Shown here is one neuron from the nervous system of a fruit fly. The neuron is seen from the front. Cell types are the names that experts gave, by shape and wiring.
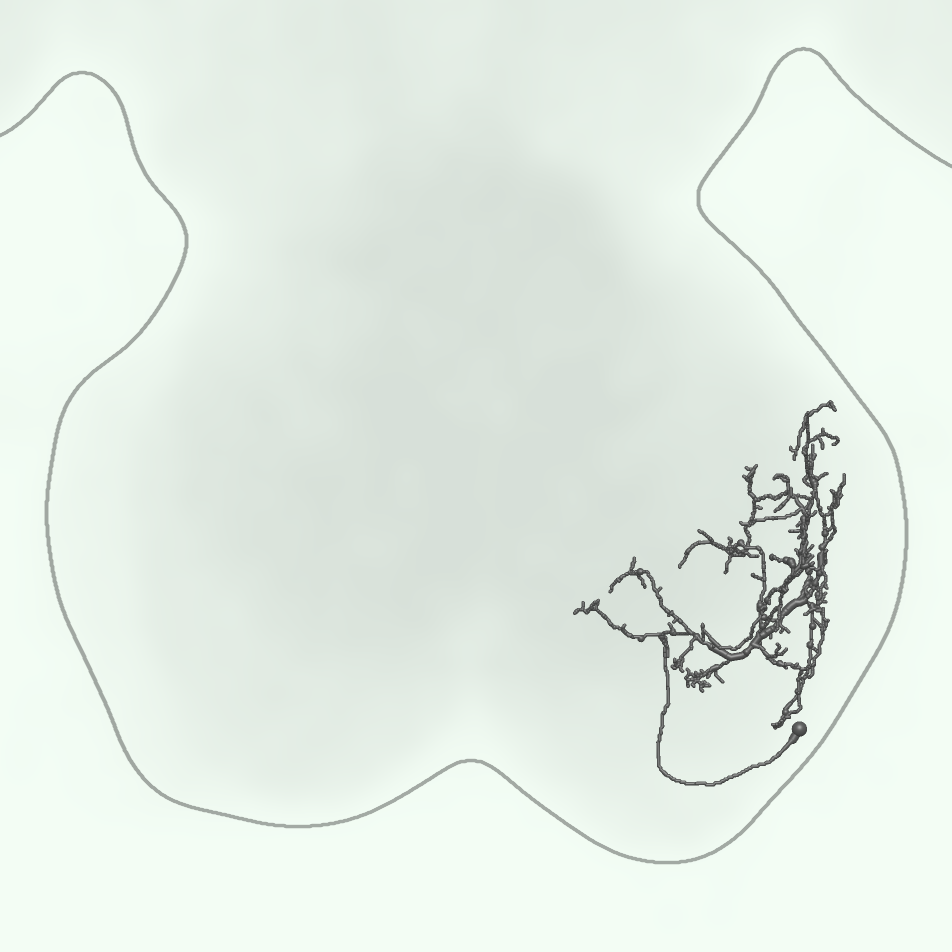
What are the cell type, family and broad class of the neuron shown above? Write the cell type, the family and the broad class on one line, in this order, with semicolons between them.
IN20A.22A033; hemilineage 20A.22A; nerve-cord intrinsic neuron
